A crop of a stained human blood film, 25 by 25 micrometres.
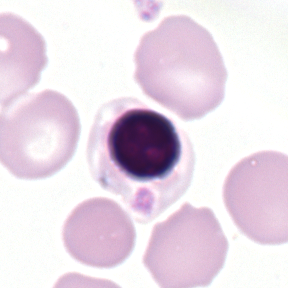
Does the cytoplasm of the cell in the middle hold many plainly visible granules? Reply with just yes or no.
No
